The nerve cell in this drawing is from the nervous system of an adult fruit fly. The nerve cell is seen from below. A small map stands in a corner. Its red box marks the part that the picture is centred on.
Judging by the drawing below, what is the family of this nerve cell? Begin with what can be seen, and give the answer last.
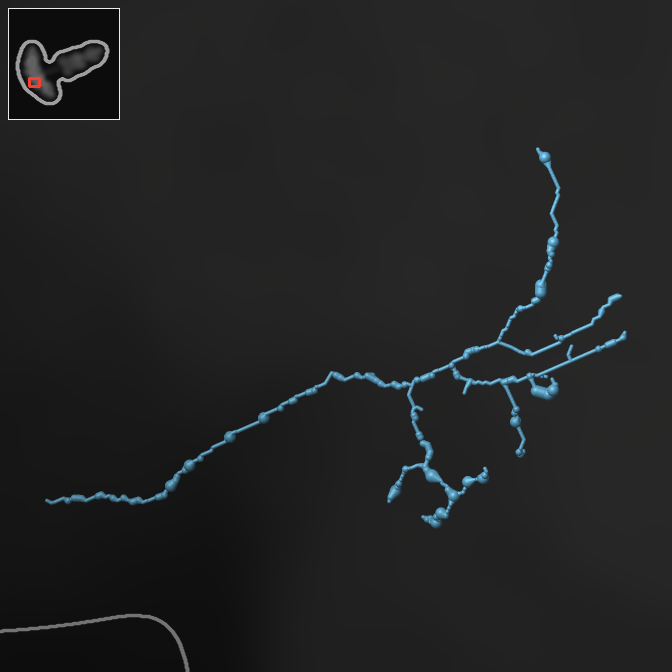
It lies in the brain. No cell body is drawn. It is a sensory neuron entering the brain. Its family is called class mechanosensory.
